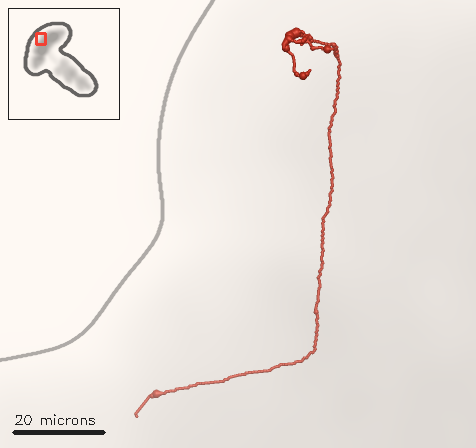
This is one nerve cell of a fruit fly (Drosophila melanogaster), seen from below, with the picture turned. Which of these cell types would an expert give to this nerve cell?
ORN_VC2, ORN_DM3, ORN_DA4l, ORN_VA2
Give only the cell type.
ORN_DA4l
